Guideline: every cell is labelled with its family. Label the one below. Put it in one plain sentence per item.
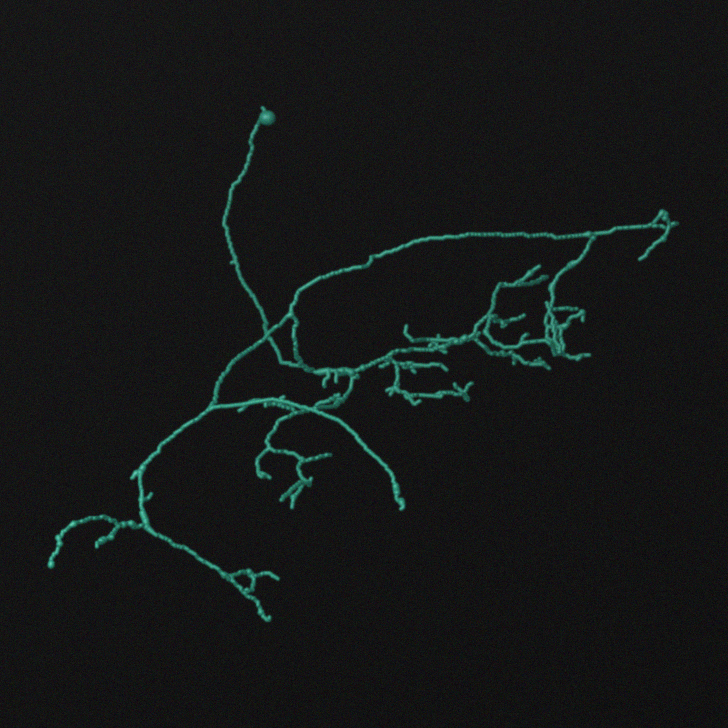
The family is hemilineage 18B.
